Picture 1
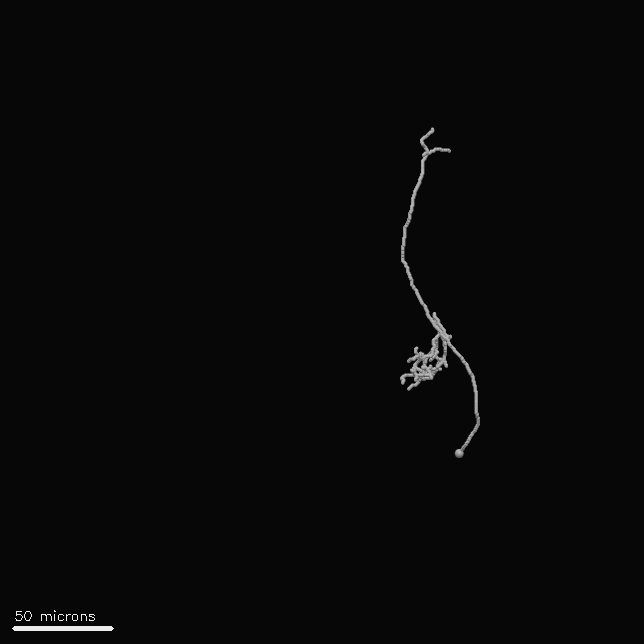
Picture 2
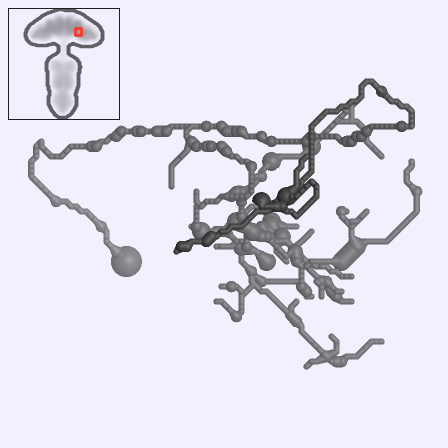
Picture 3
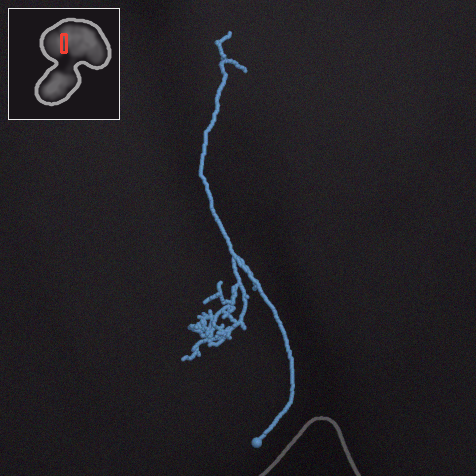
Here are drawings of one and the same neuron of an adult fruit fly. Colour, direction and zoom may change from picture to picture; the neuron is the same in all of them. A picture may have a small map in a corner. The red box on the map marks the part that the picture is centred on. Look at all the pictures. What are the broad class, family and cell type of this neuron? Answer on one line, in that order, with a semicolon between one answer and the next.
visual projection neuron; LoVP; LoVP13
